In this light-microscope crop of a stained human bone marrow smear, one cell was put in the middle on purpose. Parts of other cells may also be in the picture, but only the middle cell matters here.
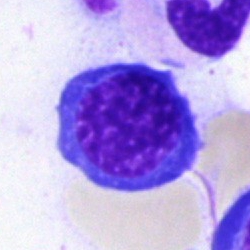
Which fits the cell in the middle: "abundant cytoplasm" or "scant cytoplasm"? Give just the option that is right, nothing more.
Scant cytoplasm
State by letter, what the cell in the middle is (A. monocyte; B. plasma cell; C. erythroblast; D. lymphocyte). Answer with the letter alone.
C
